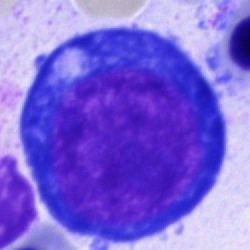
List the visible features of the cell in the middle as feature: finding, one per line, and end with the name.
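Outline: round
Cytoplasm: pale clear area at upper left
Granules: none seen in cytoplasm
Surface: small blebs projecting
Name: proerythroblast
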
